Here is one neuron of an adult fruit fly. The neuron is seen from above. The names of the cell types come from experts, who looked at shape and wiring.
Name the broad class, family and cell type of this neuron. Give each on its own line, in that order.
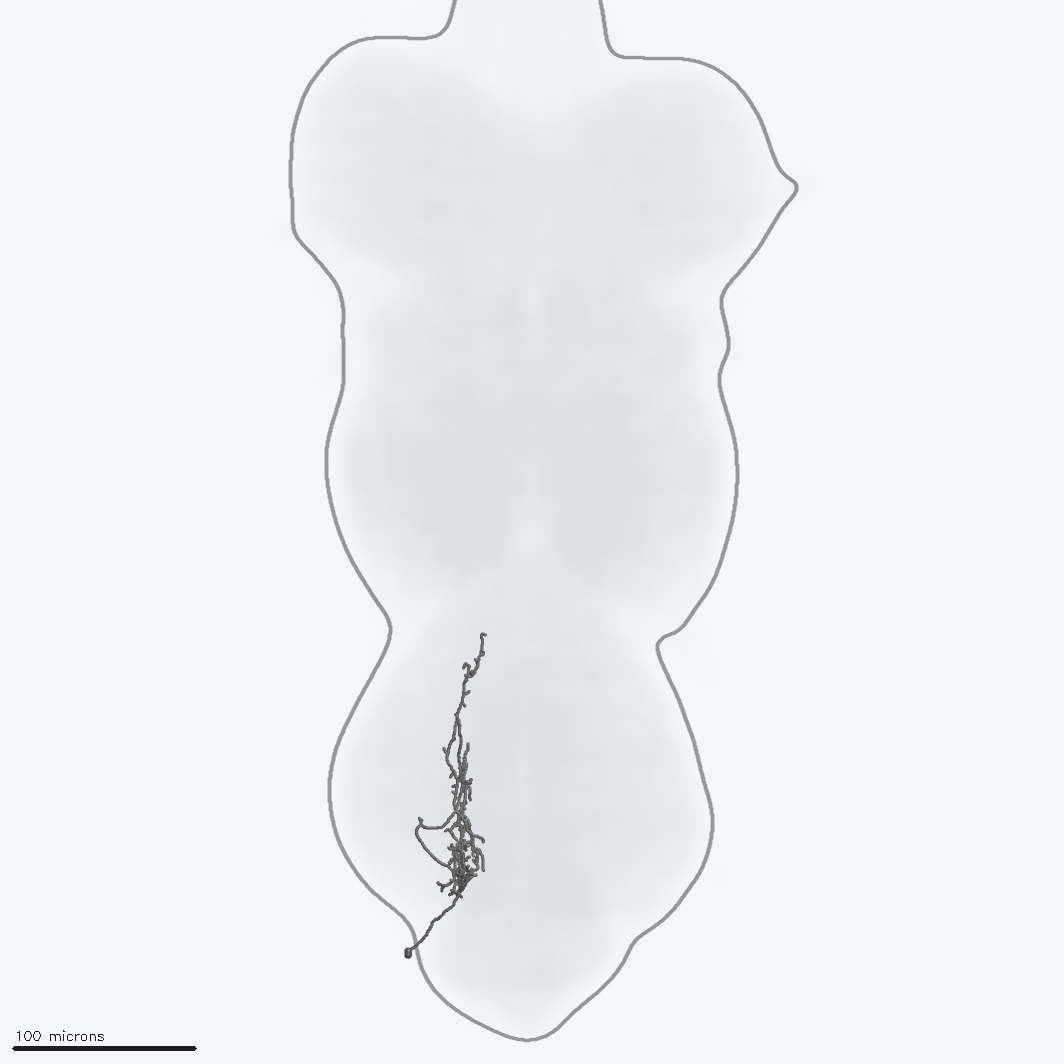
nerve-cord intrinsic neuron
hemilineage 20A.22A
IN20A.22A077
